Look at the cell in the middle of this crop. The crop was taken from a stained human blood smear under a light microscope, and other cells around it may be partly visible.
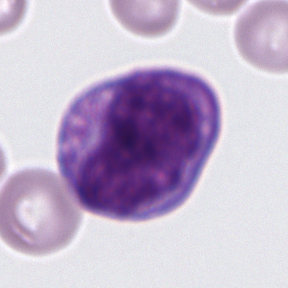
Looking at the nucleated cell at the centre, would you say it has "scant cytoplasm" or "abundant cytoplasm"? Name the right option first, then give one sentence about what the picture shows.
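Scant cytoplasm. The nucleus is large and fills most of the cell.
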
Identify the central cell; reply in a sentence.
The crop centres on a single cell, and that cell is an atypical promyelocyte.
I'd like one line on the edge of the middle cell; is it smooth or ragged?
If you check the edge, you will find it smooth without projections.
